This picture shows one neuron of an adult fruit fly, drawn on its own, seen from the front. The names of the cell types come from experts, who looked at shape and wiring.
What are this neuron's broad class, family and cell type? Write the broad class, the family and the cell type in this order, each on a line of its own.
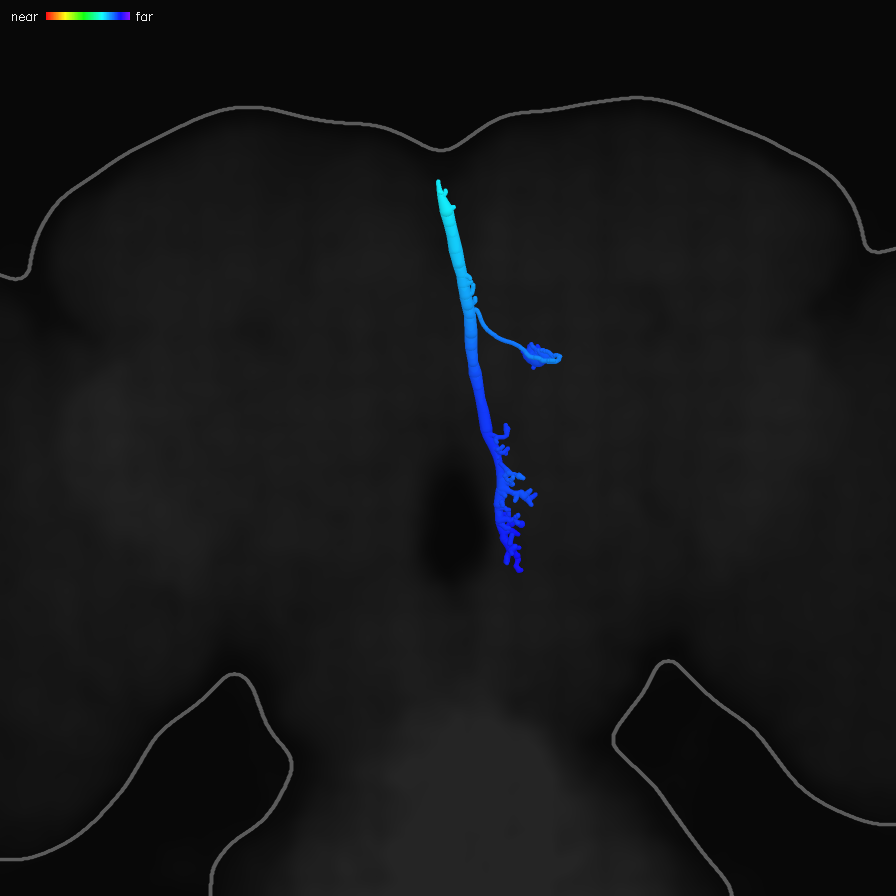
visual projection neuron
OCG
OCG01f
